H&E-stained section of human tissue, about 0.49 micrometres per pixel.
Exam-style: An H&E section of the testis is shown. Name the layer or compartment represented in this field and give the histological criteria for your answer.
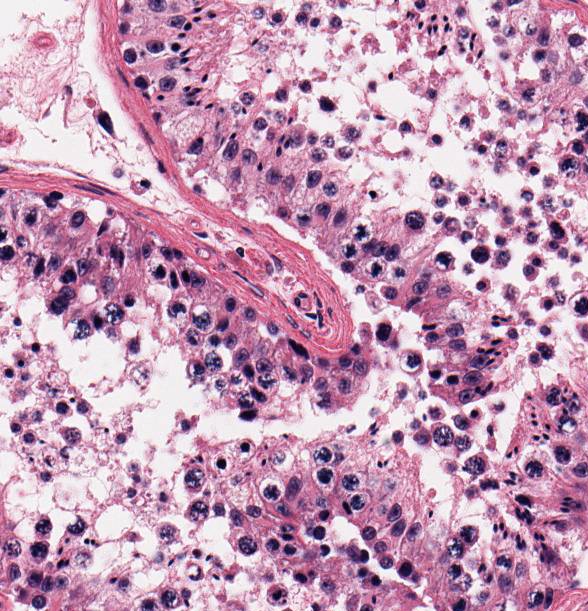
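What we have is seminiferous tubule. The lining is stratified, several cells thick, stacked from the fibrous wall toward the lumen.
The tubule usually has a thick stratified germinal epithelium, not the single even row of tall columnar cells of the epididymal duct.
The fibrous band has wavy pink fibres with flattened dark nuclei along its length.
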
